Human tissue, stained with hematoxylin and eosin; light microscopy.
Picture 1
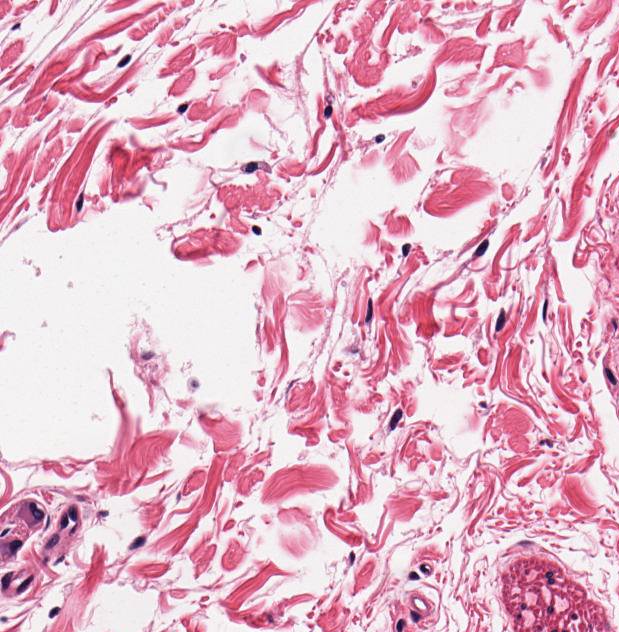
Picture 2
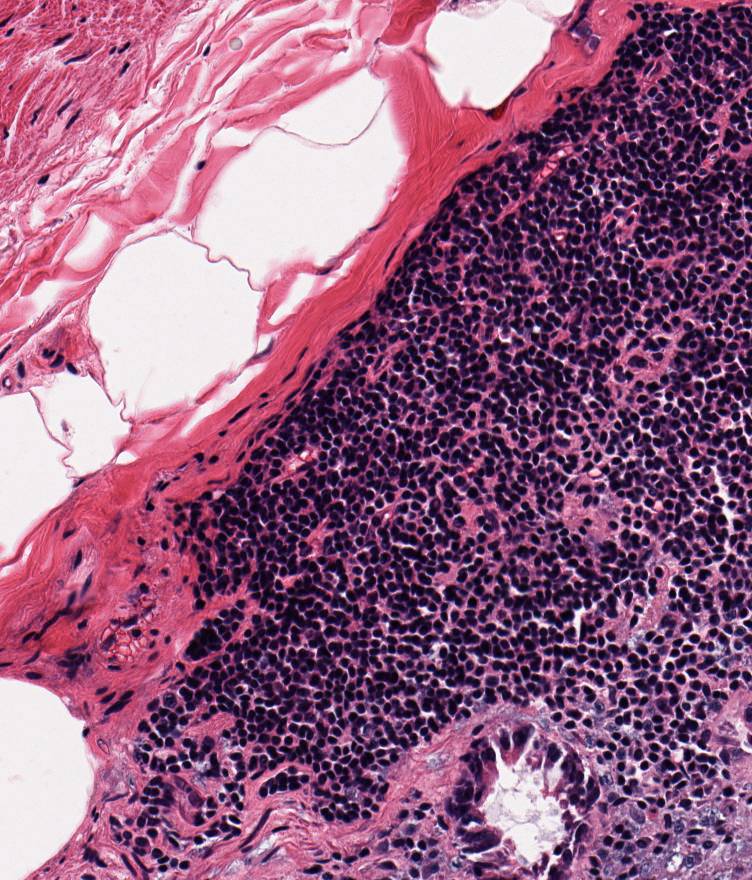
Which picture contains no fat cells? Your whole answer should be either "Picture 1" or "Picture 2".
Picture 1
